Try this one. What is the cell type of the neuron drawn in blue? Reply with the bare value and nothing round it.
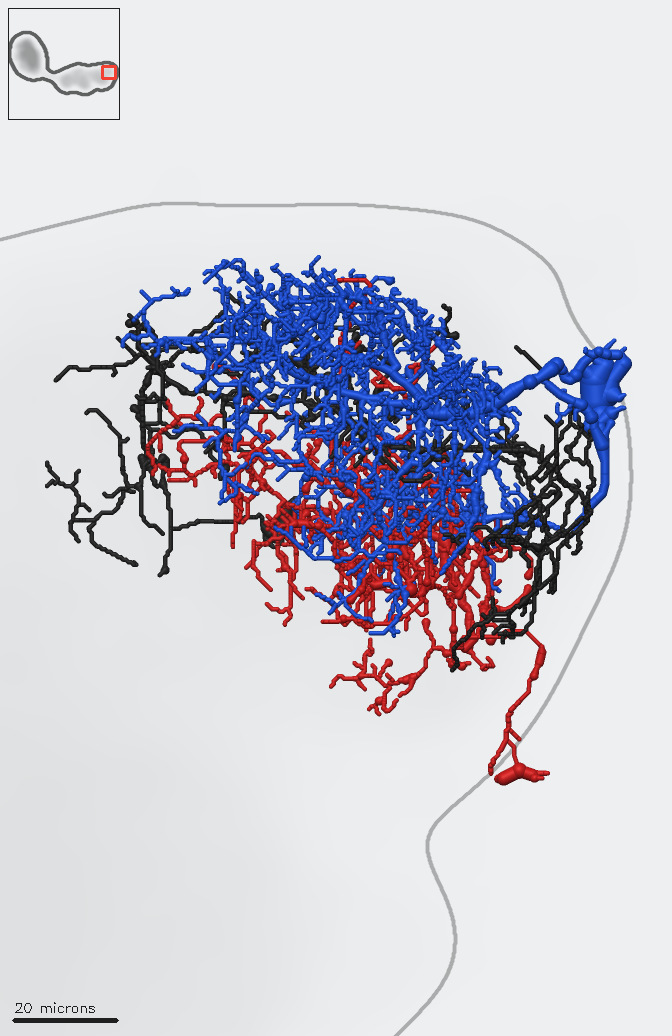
EN00B003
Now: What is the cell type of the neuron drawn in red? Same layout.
IN16B049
